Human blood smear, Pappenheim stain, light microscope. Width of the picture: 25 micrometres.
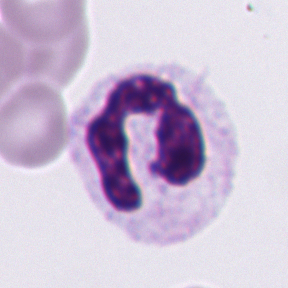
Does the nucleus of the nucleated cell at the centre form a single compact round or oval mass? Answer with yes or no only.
No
